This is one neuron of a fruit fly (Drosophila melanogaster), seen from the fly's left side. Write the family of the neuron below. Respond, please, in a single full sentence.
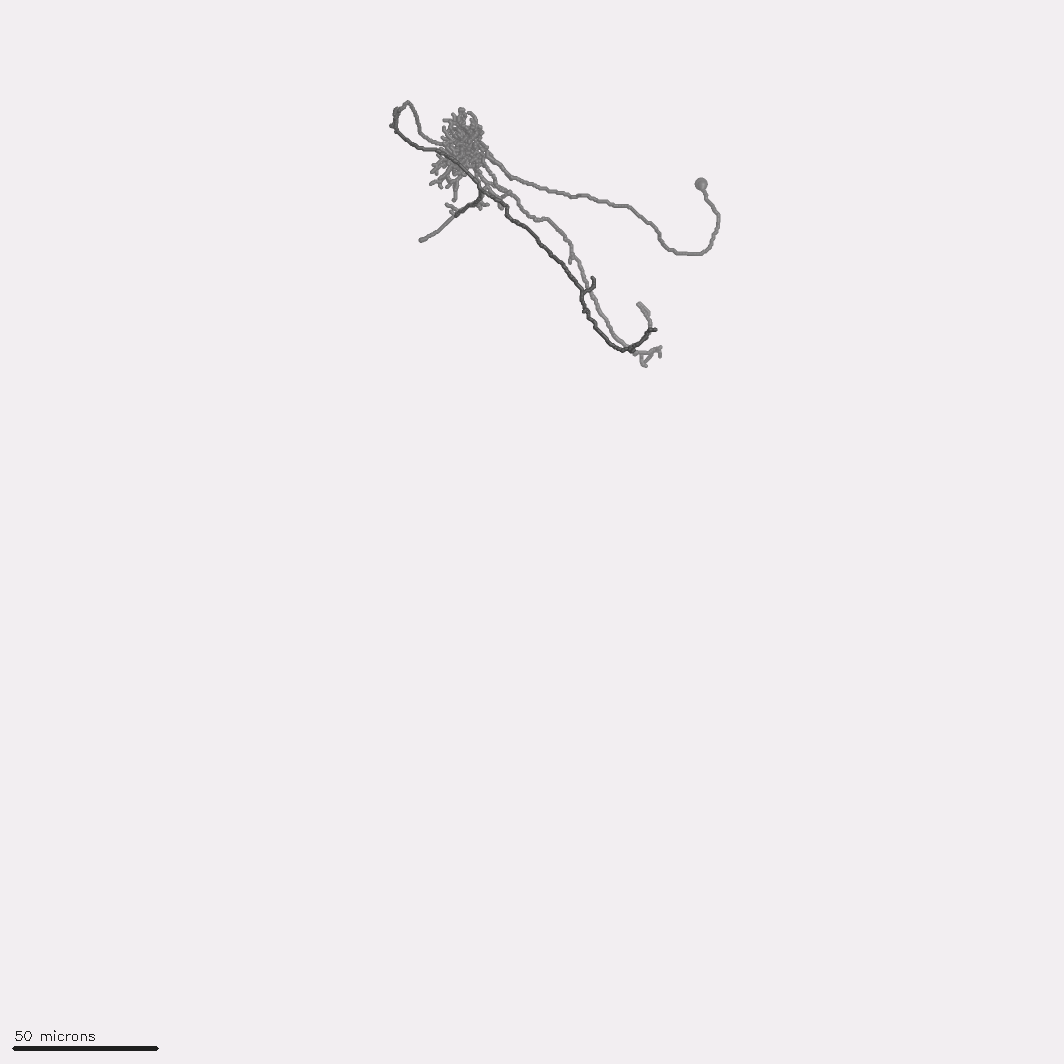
This neuron is of the family hemilineage DL1_dorsal.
